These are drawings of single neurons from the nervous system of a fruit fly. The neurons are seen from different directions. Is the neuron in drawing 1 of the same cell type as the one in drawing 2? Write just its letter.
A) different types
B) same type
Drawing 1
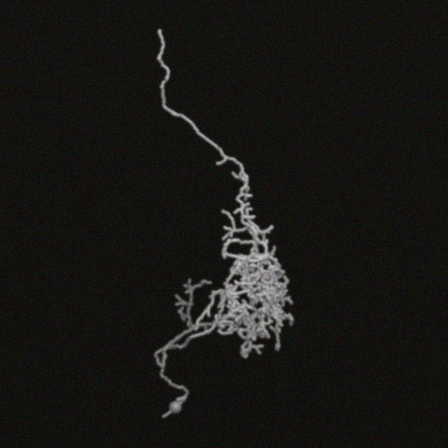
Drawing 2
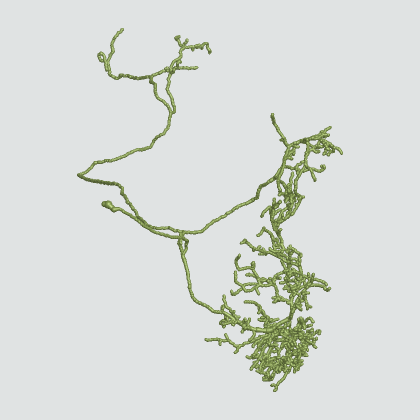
A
